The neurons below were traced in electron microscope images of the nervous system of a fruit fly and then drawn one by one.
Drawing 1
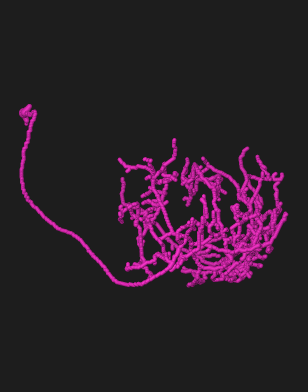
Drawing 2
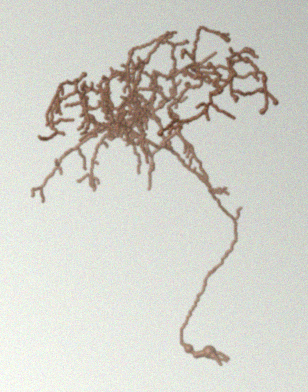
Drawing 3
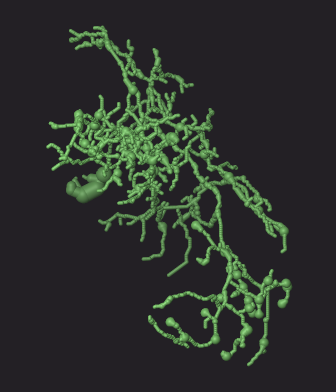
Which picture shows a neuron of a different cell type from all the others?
1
